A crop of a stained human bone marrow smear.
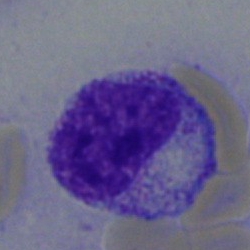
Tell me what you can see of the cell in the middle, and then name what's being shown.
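Most of the cell is filled by the nucleus, which sits toward the upper left. The outline is roughly round. Fine purple granules are scattered through the cytoplasm, in which no clear vacuoles are seen. This is a metamyelocyte.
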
